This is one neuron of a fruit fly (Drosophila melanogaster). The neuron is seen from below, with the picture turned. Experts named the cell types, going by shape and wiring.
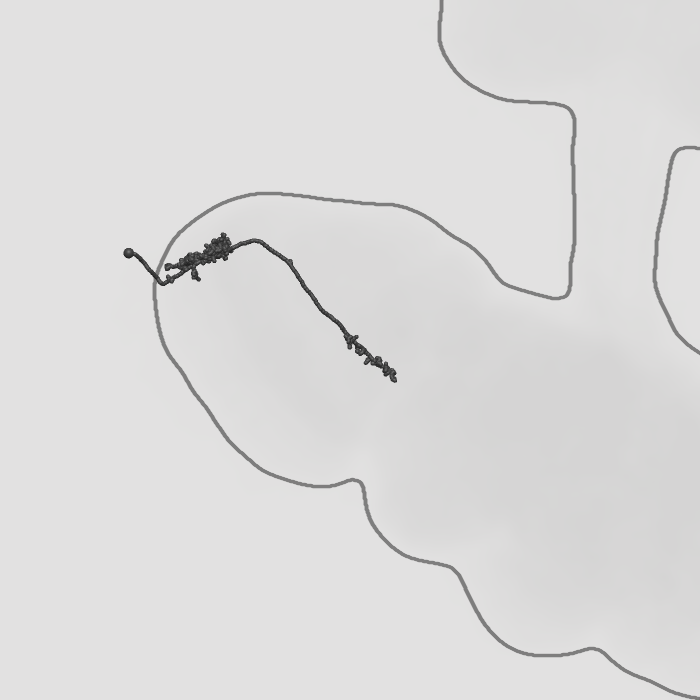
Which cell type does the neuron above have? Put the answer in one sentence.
The cell type is Tm37.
